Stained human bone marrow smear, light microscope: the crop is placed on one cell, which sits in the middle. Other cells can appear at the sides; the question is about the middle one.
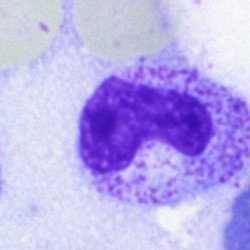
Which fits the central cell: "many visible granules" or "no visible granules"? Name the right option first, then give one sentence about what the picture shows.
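Many visible granules. Many small pink-violet granules are scattered through the cytoplasm, including within the nuclear indentation.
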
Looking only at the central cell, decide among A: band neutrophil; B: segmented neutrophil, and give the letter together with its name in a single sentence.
That middle cell is a band neutrophil, and option A is therefore correct.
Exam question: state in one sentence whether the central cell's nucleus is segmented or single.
Just one compact nuclear mass here, round, oval or kidney-shaped.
